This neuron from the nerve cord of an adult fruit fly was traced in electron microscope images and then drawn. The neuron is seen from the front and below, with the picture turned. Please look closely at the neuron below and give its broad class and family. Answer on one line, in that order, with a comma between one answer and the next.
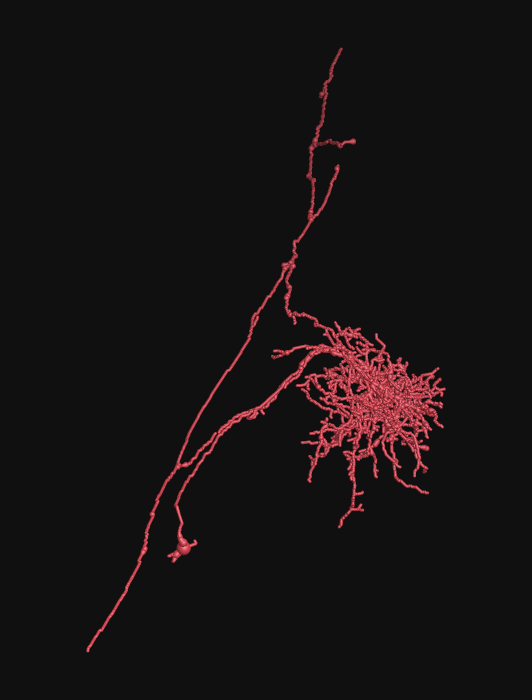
ascending neuron, hemilineage 17A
